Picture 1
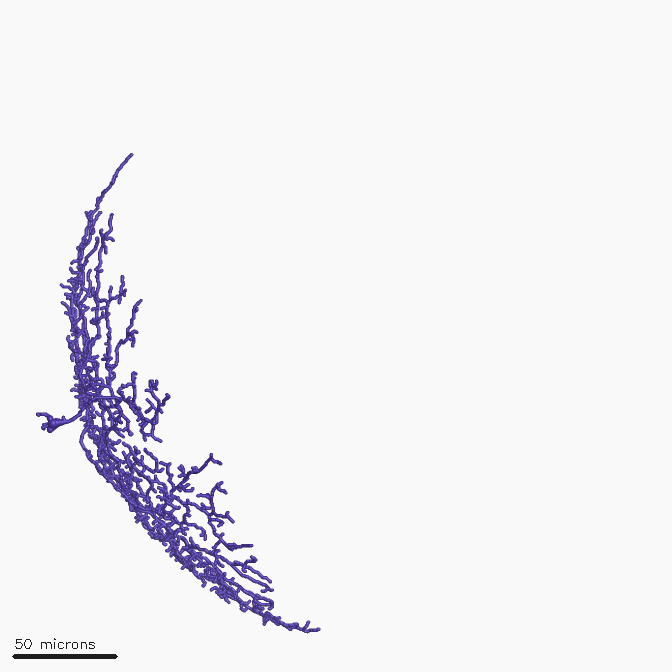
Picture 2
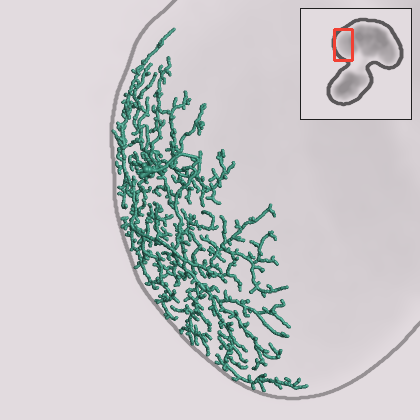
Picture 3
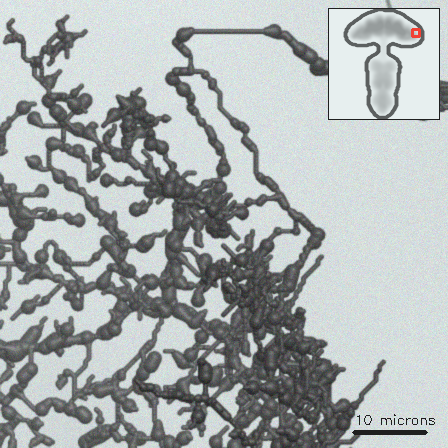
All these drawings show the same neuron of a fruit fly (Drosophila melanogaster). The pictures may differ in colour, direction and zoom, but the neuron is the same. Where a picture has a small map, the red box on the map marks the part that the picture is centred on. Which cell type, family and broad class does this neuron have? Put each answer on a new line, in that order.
Dm19
Dm
optic-lobe intrinsic neuron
